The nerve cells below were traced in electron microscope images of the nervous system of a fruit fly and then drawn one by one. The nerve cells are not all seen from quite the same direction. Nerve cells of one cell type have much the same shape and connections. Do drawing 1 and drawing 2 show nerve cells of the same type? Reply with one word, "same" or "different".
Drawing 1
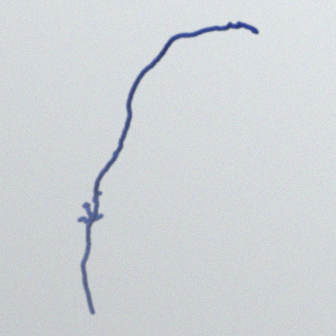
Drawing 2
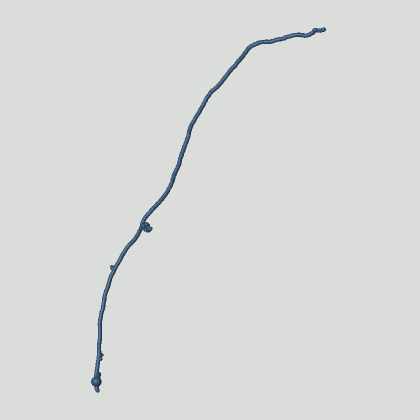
different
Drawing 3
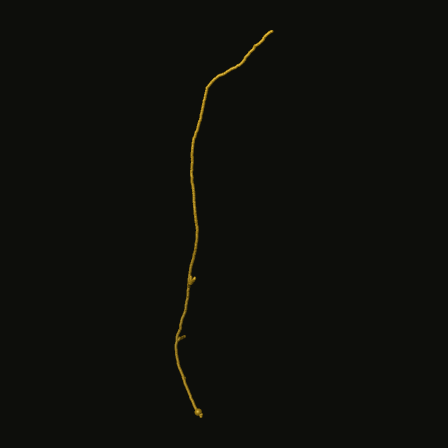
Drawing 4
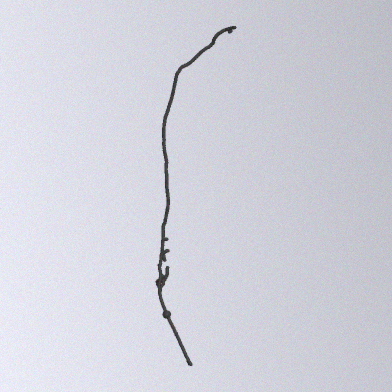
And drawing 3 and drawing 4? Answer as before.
different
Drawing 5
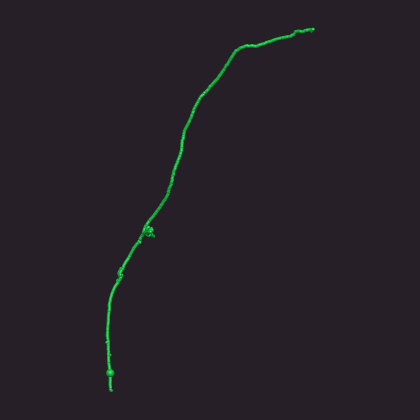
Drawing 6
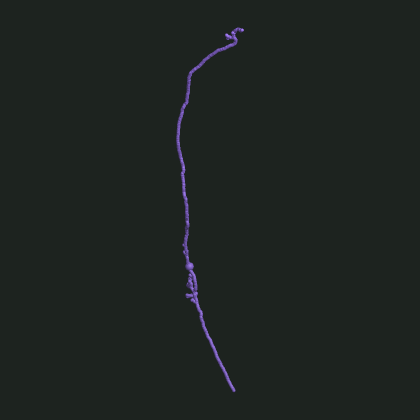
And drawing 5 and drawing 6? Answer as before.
different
